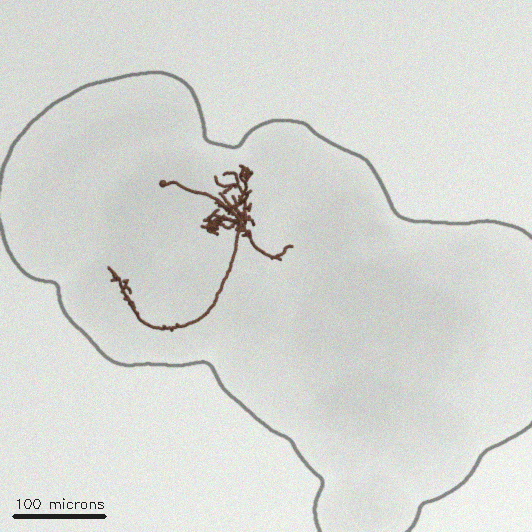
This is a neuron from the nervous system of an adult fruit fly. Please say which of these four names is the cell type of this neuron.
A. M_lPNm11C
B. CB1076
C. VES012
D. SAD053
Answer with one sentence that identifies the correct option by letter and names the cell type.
The neuron is of the M_lPNm11C cell type, which is option A.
